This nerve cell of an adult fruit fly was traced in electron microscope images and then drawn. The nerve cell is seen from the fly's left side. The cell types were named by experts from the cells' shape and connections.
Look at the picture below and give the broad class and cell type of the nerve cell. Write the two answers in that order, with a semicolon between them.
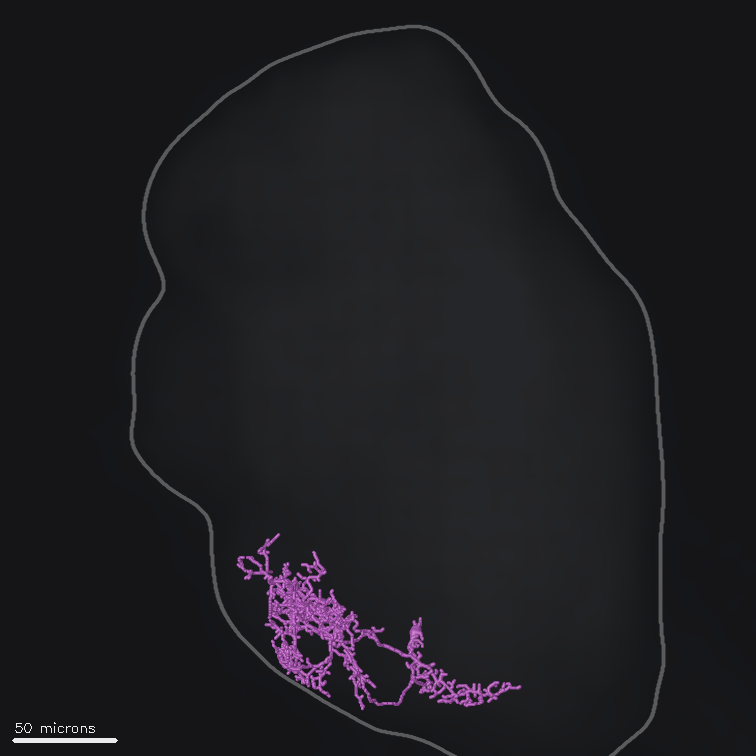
central-brain intrinsic neuron; GNG132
